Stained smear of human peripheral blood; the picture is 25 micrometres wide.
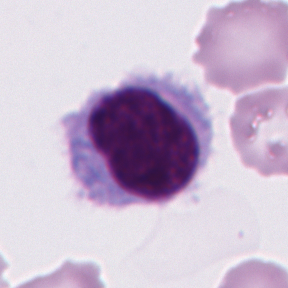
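Hairy cell in a stained peripheral blood smear, its ragged border bearing many fine hair-like projections. Size: the cell measures about 13 micrometres across. Nucleus: oval, about 10 by 8 micrometres, filling about 60% of the cell's area, with a slight indentation on its left side. Cytoplasm: pale blue, widest on the lower left side of the nucleus.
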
